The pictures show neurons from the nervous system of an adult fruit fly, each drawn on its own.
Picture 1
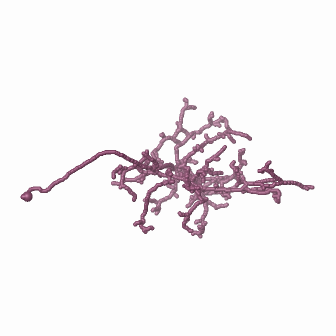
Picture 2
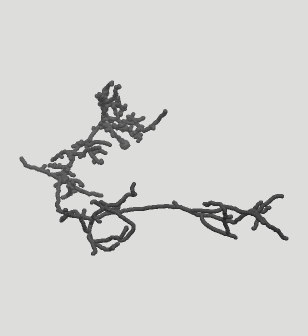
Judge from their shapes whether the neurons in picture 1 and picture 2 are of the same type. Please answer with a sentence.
They are of different cell types.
